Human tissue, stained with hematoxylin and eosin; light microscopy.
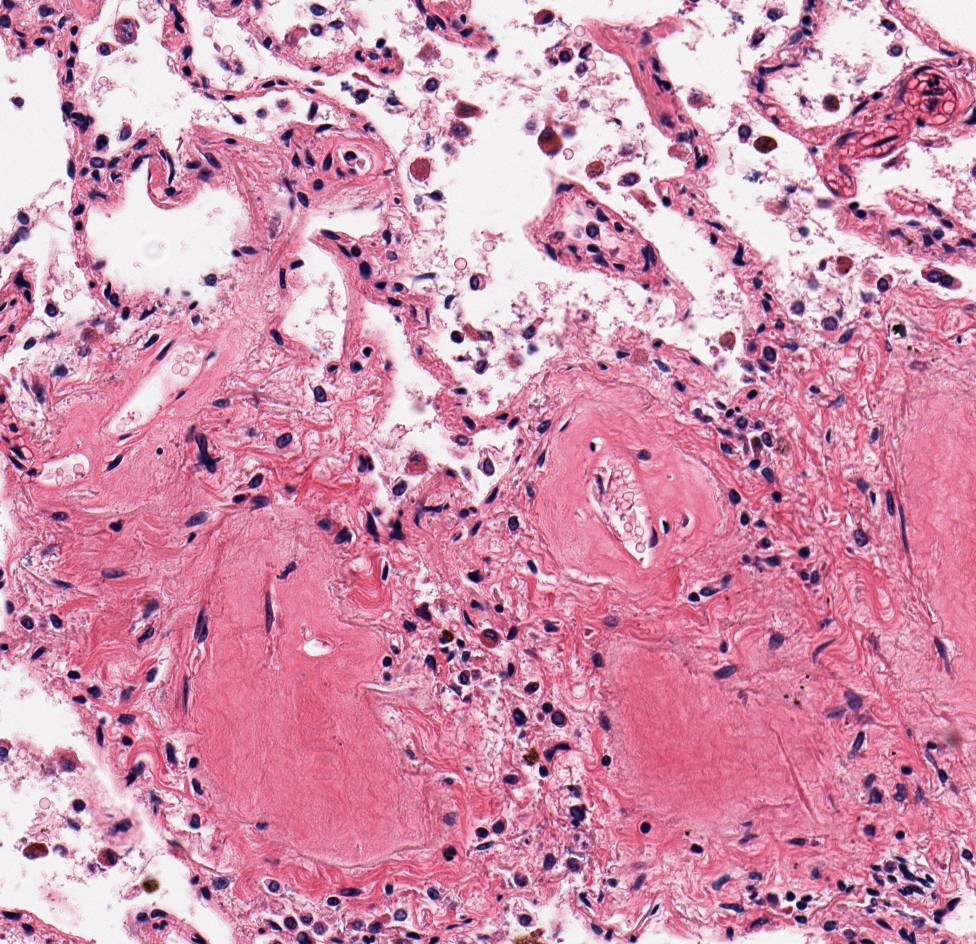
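Lung. Above, thin septa form an open network around empty spaces, where scattered rounded free cells carry cytoplasm filled with golden-brown granular pigment. The lower half is dense pink fibrous tissue with large rounded glassy pink collagen masses bearing very few nuclei, at lower left and lower centre; lymphocytes' small round dark nuclei lie loosely between them.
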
